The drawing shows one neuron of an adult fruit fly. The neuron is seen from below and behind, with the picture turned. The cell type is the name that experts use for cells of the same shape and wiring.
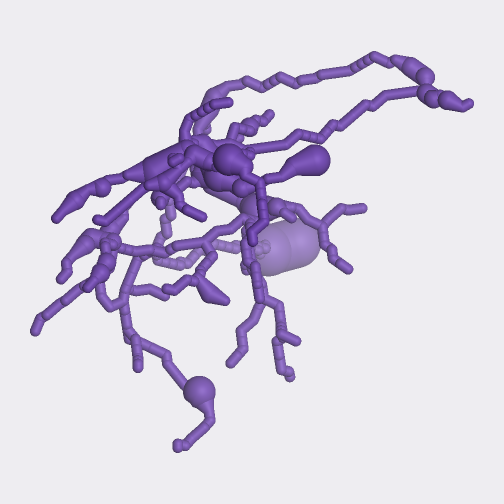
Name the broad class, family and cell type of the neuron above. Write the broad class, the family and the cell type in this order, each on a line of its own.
optic-lobe intrinsic neuron
Cm
Cm4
